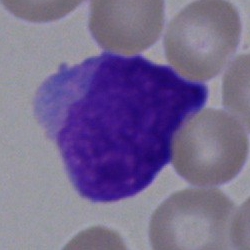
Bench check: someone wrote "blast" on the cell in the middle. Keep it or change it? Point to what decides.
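The outline is irregular and angular rather than round, and the nucleus occupies most of the cell. The cytoplasm, pale blue, lies mainly on the left and contains no visible granules; red cells touch the right side.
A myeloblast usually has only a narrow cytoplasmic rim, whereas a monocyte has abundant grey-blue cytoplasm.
A nucleus filling most of the cell therefore agrees with blast and not with monocyte; the outline, the pale blue colour and the absence of granules are recorded as observed. The name blast fits this cell; monocyte does not.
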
